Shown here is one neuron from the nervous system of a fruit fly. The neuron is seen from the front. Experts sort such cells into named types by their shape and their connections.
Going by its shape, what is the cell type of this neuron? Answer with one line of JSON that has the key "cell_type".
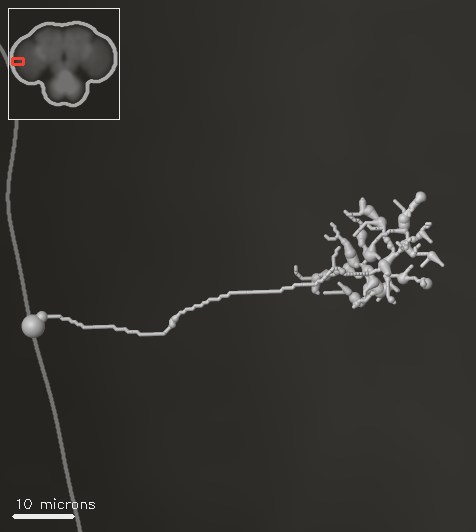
{"cell_type": "Dm15"}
